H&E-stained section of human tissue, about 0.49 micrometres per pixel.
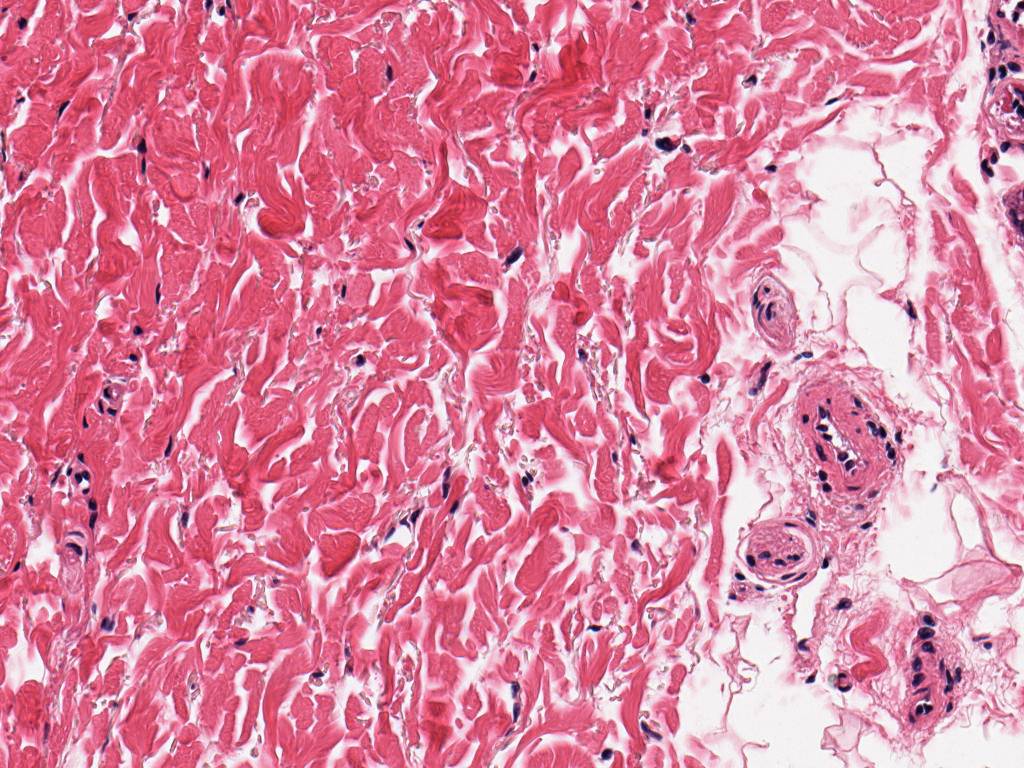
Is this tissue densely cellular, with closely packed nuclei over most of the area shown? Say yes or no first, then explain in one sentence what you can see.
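No. The nuclei scattered between the collagen bundles are sparse, small, dark and elongated, as in fibroblasts.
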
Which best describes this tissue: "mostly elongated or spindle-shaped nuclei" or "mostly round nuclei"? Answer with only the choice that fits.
Mostly elongated or spindle-shaped nuclei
